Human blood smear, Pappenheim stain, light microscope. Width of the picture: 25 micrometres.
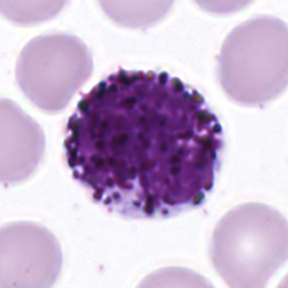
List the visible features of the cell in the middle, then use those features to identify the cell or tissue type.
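Here the outline is round. Notice that granules sit over the nucleus as well as around it, so most of the nuclear outline is hidden. Near the lower edge, a small patch of pale lilac cytoplasm shows through. This cell is a basophil.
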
